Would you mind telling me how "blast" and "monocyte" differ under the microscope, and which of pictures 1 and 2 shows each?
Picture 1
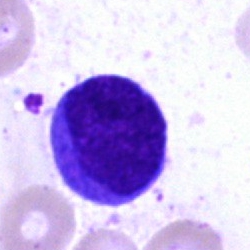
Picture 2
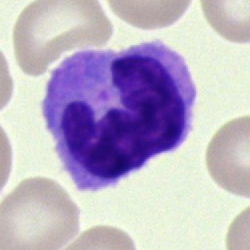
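Picture 1 shows a blast, and picture 2 shows a monocyte. In picture 2 the nucleus is folded into a deeply indented horseshoe, with its open side facing the upper left.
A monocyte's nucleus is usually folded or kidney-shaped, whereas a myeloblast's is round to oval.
In picture 1 the cytoplasm is only a narrow crescent along the left and lower side of the cell, and it is deep blue.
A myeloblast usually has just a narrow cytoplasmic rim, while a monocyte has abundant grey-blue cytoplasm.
The cytoplasm of the monocyte in picture 2 is lilac-violet, and its chromatin stains dark purple. The blast has a smooth, round to slightly oval outline, and its nucleus sits off-centre toward the upper right.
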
